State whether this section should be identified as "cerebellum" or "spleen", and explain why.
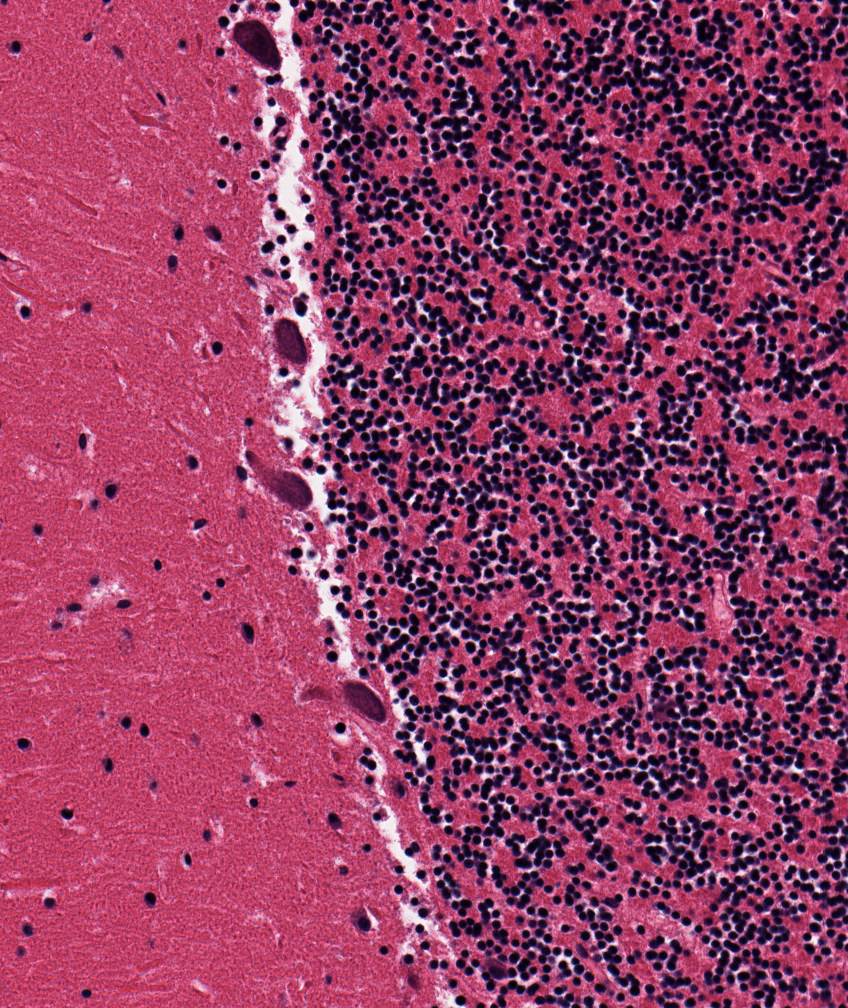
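Cerebellum. An oblique boundary from top to bottom separates a dark layer crowded with small round granule cell nuclei from a pale pink layer.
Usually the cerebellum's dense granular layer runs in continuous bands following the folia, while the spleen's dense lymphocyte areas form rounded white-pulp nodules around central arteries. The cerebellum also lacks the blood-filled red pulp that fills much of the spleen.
The pale layer is fibrillary neuropil with only scattered small dark nuclei.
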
